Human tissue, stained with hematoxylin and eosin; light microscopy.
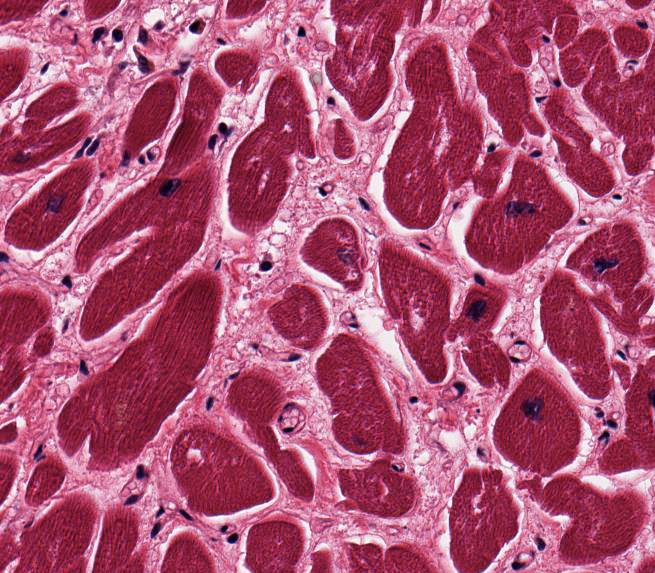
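Left ventricle of the heart: deep red muscle fibres, cut mostly across or obliquely, fill the field as scattered separate islands. Each nucleated fibre shows one central nucleus. Several fibres have a pale clear central zone. Small, dark, elongated nuclei lie scattered in the loose tissue between fibres.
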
